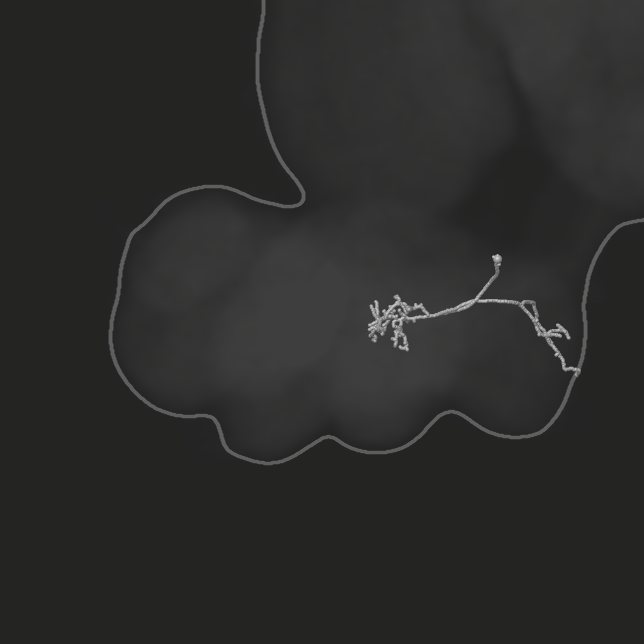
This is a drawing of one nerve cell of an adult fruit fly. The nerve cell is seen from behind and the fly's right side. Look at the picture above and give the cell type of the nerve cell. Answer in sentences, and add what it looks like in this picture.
The cell type is IN11A039. It is a nerve-cord intrinsic neuron. Its cell body lies on the right of the picture. As drawn here it is wider than it is tall.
